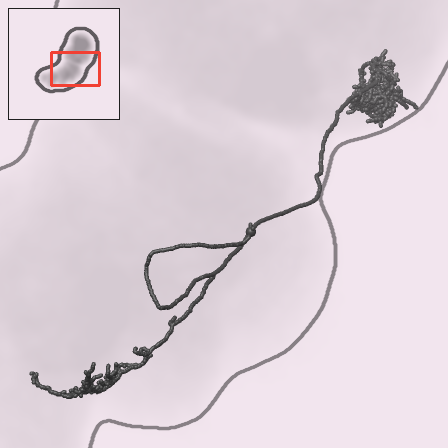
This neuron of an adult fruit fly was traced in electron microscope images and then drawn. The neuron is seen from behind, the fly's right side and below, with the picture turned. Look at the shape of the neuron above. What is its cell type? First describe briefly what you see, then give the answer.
The cell body can be seen in the middle of the picture. As drawn here it is about as wide as it is tall. This is an ascending neuron. It is of cell type ANXXX404.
